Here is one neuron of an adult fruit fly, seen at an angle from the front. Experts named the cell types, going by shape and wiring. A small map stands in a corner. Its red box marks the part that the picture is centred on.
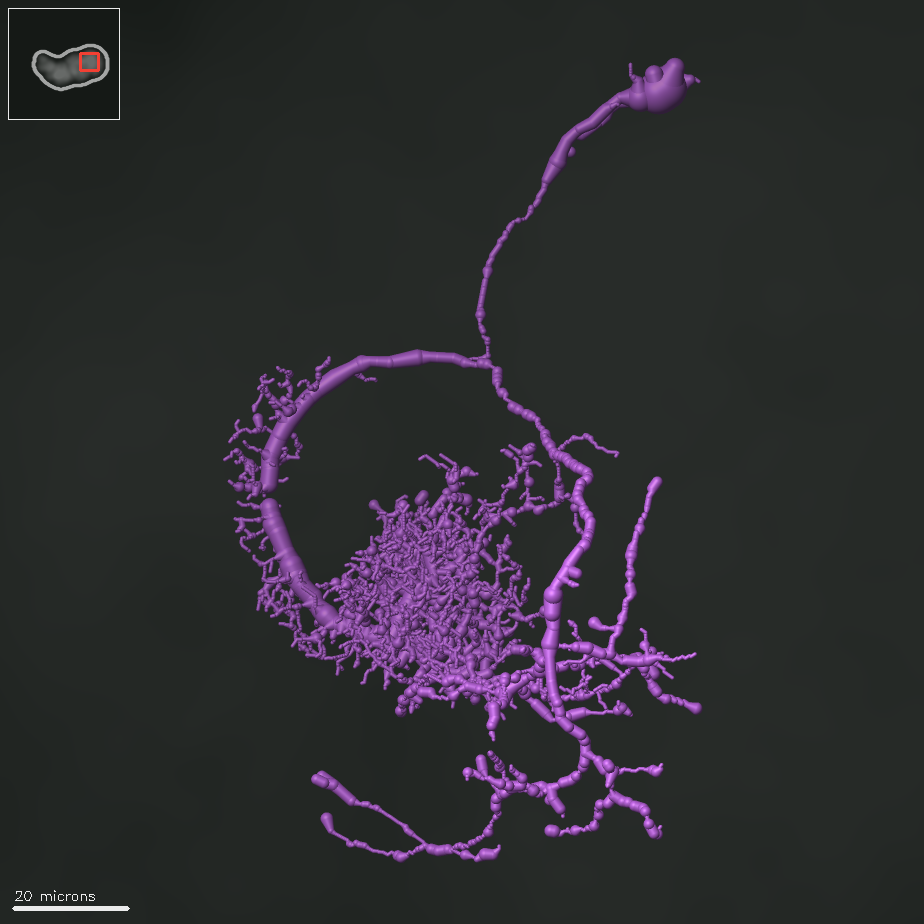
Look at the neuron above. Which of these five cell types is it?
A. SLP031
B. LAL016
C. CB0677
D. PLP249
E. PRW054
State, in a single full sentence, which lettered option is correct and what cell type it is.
Given as option D, PLP249 is the cell type for the neuron.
